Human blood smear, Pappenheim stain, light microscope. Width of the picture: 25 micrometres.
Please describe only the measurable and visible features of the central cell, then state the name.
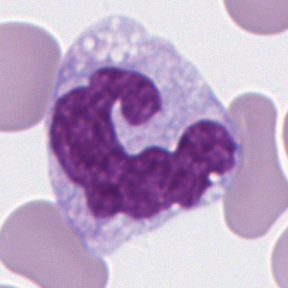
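First, the nucleus: its upper end curls back on itself into a hook. Next, the cytoplasm is pale grey-blue, with small clear vacuoles at the top of the cell. Its texture is only faintly dusty, and there are no coarse coloured granules. The cell measures about 19 micrometres across. This is a monocyte.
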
